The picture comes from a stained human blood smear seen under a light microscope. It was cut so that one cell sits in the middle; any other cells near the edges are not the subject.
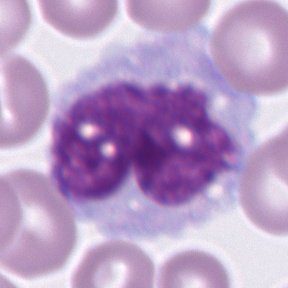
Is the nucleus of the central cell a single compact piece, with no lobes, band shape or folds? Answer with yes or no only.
No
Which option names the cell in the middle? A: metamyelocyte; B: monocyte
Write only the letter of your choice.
B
